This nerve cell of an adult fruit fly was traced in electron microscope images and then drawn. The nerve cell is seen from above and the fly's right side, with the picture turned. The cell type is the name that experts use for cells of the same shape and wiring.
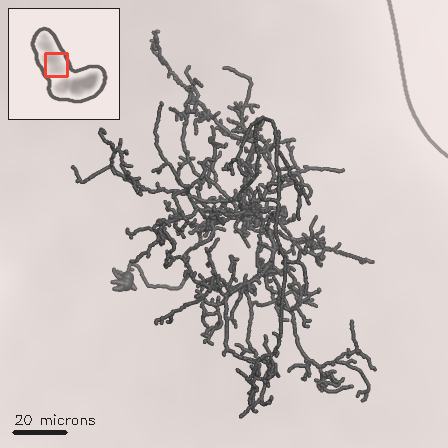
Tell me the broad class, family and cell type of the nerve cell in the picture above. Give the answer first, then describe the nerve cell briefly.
It is a nerve-cord intrinsic neuron. Its family is hemilineage 06B. The cell type is IN06B024. Its cell body lies on the left of the picture. By the scale bar it is about 150 microns tall in this view.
